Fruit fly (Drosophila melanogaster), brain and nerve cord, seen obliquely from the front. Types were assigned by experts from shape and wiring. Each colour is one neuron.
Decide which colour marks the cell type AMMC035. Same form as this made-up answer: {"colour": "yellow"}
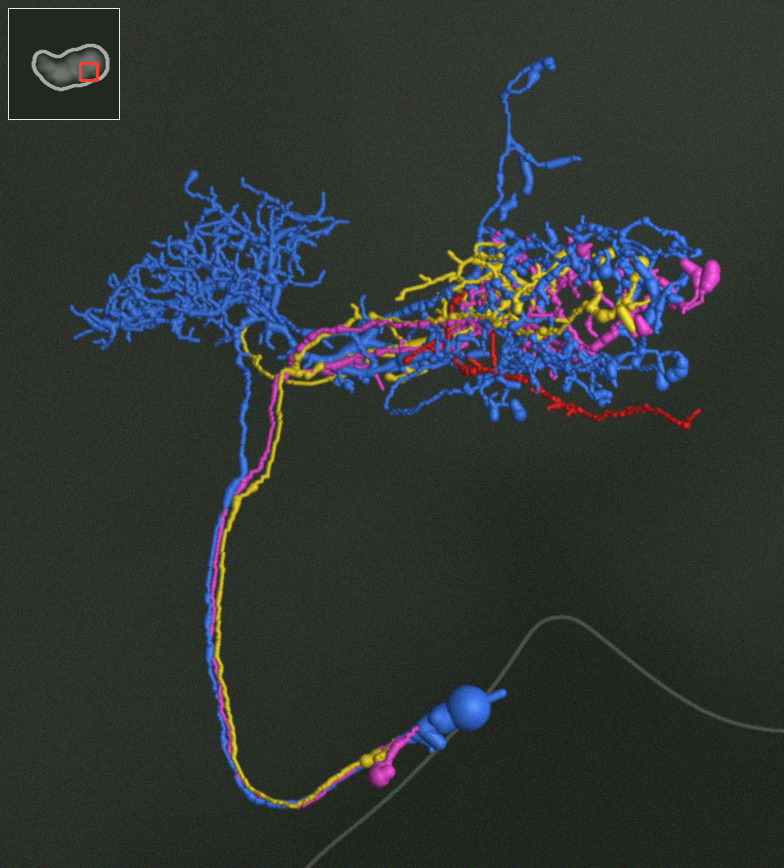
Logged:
{"colour": "magenta"}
